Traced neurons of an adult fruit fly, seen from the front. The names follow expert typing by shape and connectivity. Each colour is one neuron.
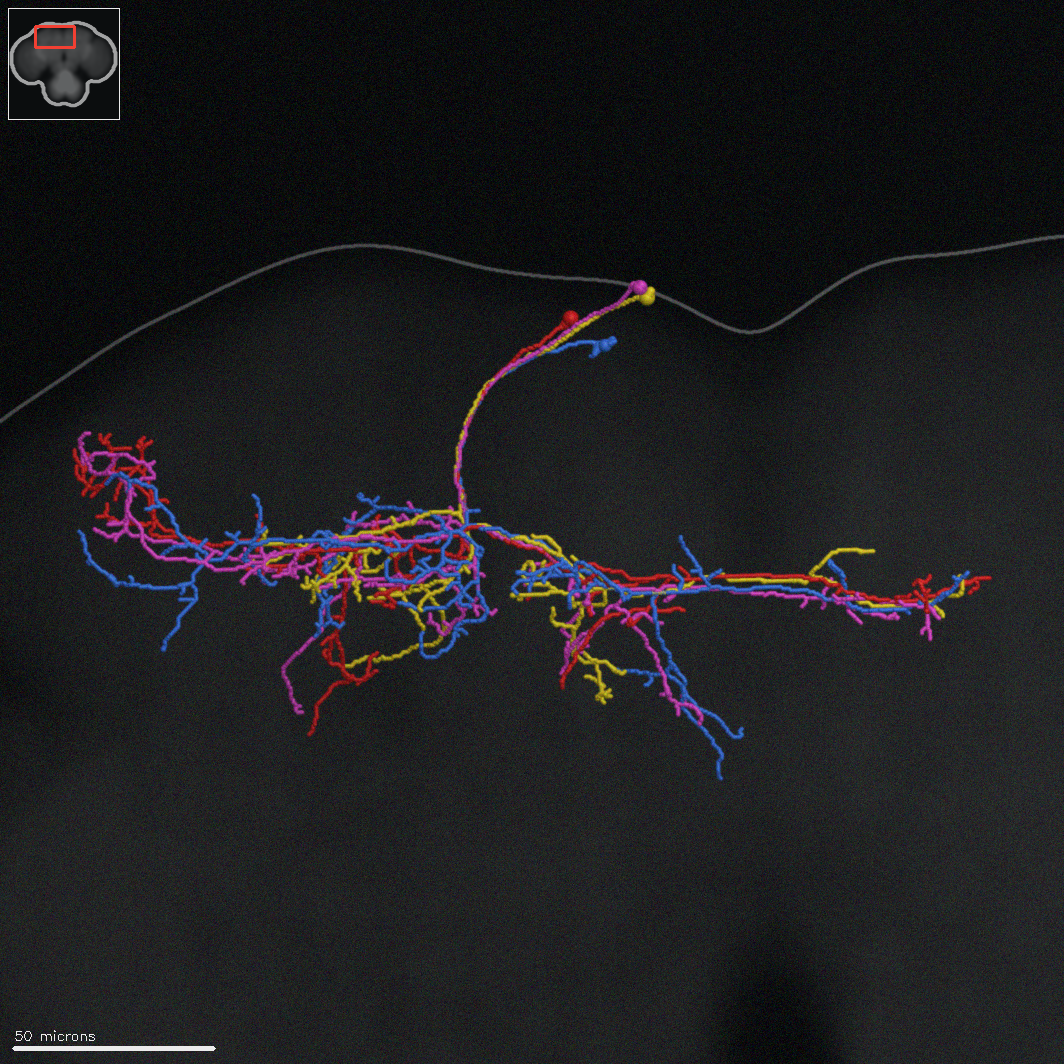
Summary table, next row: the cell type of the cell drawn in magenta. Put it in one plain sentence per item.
The cell type is CB2988.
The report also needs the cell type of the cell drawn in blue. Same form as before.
The cell type is CB1396.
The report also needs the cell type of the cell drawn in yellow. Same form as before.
The cell type is CB3187.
